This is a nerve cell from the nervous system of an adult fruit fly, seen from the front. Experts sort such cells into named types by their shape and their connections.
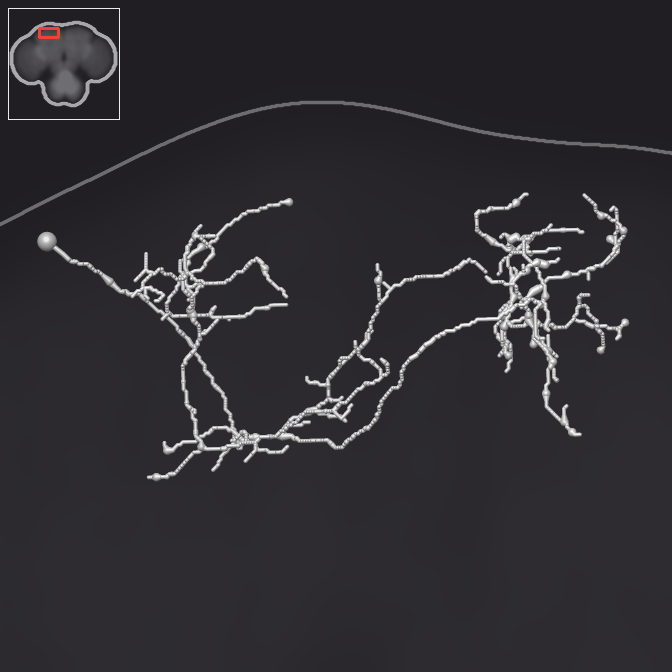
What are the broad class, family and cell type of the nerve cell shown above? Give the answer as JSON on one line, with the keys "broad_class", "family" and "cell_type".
{"broad_class": "central-brain intrinsic neuron", "family": "hemilineage VLPd&p1_posterior", "cell_type": "SIP047"}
